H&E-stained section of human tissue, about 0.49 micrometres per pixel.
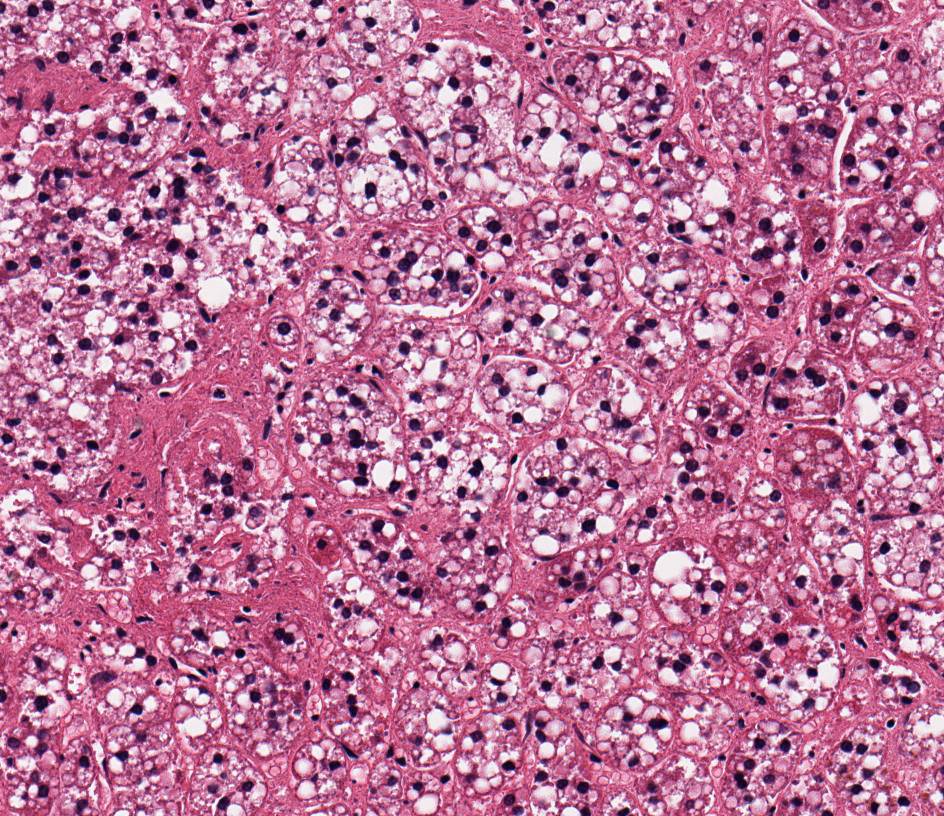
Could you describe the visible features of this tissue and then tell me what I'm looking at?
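Most cells have cytoplasm filled with many clear round vacuoles of varying size, giving a bubbly appearance. Nuclei are small, round and darkly stained. Fibrous pink stroma forms a broader band at the left-middle of the field than elsewhere. Toward the right, some cells have pinker, less vacuolated cytoplasm than their neighbours. The tissue is adrenal gland.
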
